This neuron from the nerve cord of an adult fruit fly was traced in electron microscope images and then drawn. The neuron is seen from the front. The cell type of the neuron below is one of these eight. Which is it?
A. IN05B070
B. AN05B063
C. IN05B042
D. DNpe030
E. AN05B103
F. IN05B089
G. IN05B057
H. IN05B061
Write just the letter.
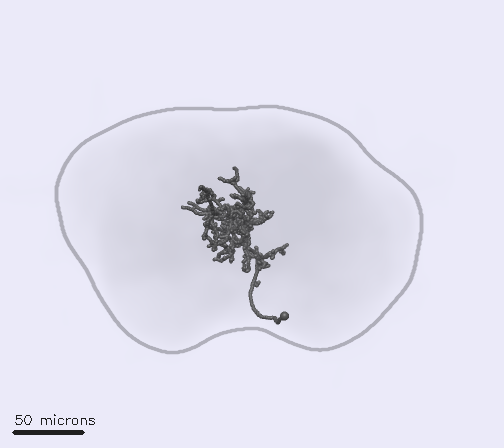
H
